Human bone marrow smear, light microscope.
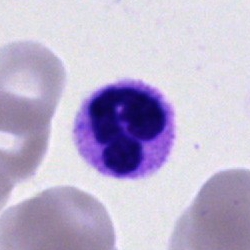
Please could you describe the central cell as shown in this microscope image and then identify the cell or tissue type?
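Its outline, as far as I can tell, is round and smooth. The chromatin looks dense, staining a very dark purple. I can't make out any nucleoli in the nucleus. This one is a segmented neutrophil.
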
